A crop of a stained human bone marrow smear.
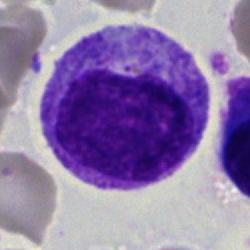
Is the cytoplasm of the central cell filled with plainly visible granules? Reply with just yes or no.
Yes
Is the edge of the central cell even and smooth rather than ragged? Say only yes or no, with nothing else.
Yes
